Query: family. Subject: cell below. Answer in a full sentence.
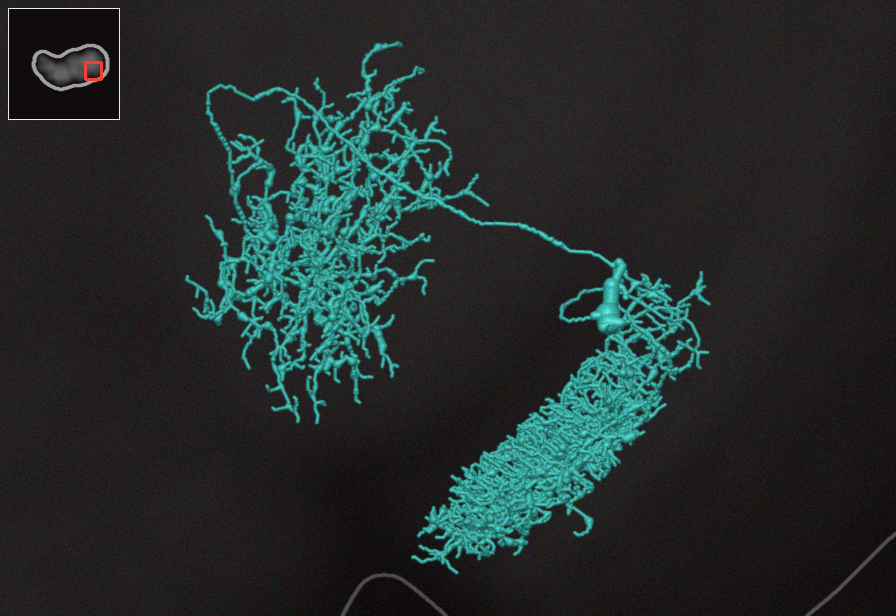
The family is MeLo.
